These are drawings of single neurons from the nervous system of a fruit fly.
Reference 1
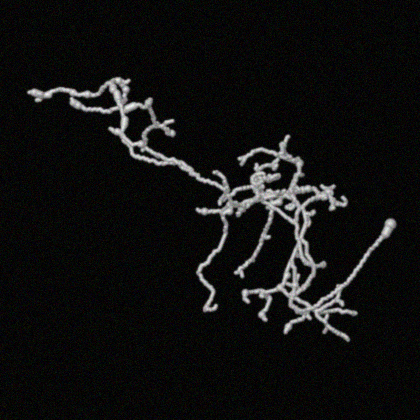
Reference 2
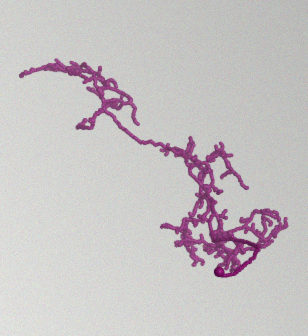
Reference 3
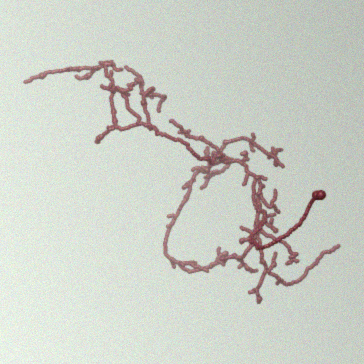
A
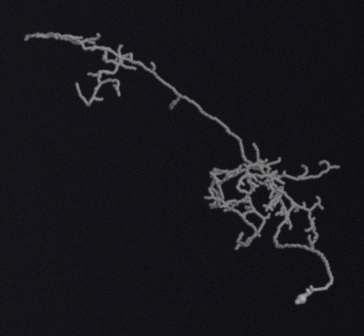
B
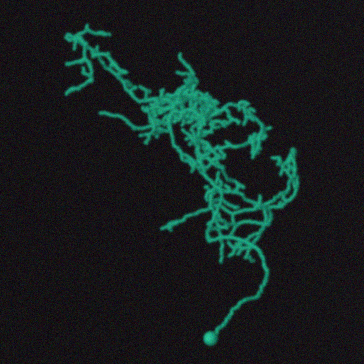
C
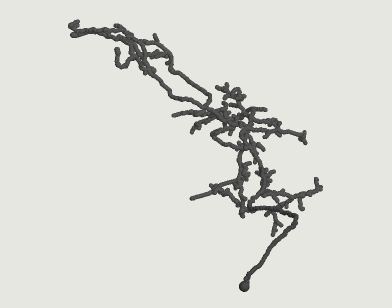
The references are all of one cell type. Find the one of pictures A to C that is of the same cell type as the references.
Picture C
